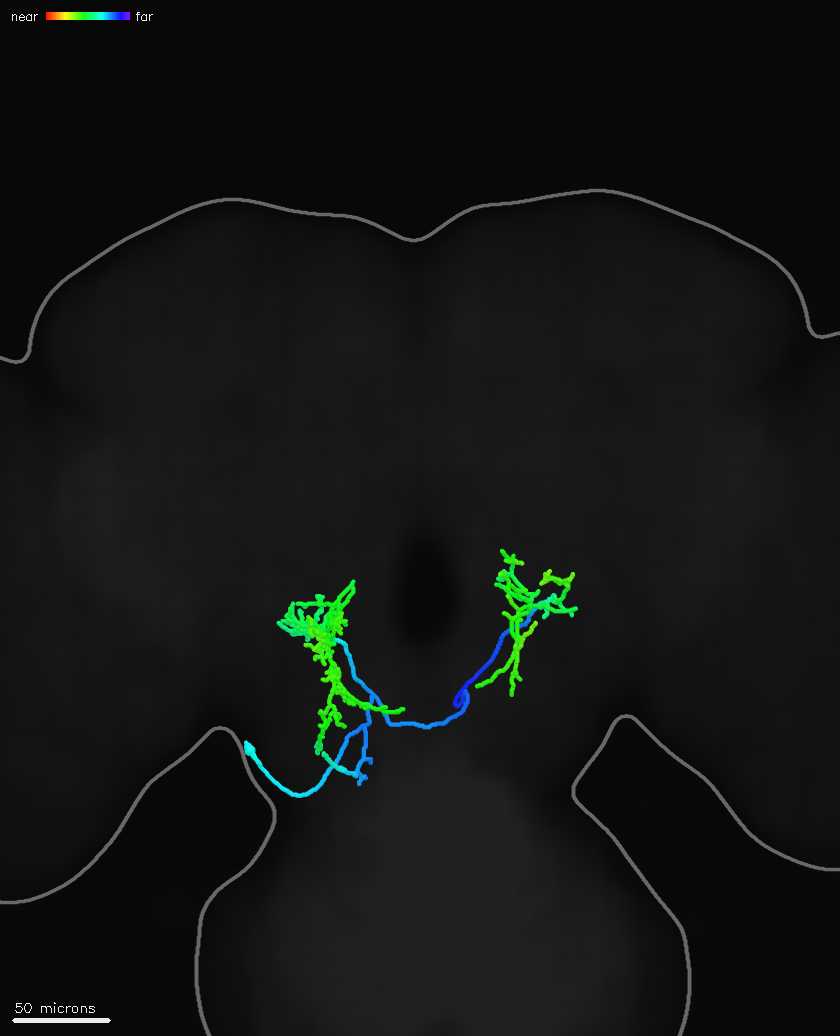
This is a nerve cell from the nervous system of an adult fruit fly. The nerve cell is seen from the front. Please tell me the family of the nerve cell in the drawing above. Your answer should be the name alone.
hemilineage LB7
